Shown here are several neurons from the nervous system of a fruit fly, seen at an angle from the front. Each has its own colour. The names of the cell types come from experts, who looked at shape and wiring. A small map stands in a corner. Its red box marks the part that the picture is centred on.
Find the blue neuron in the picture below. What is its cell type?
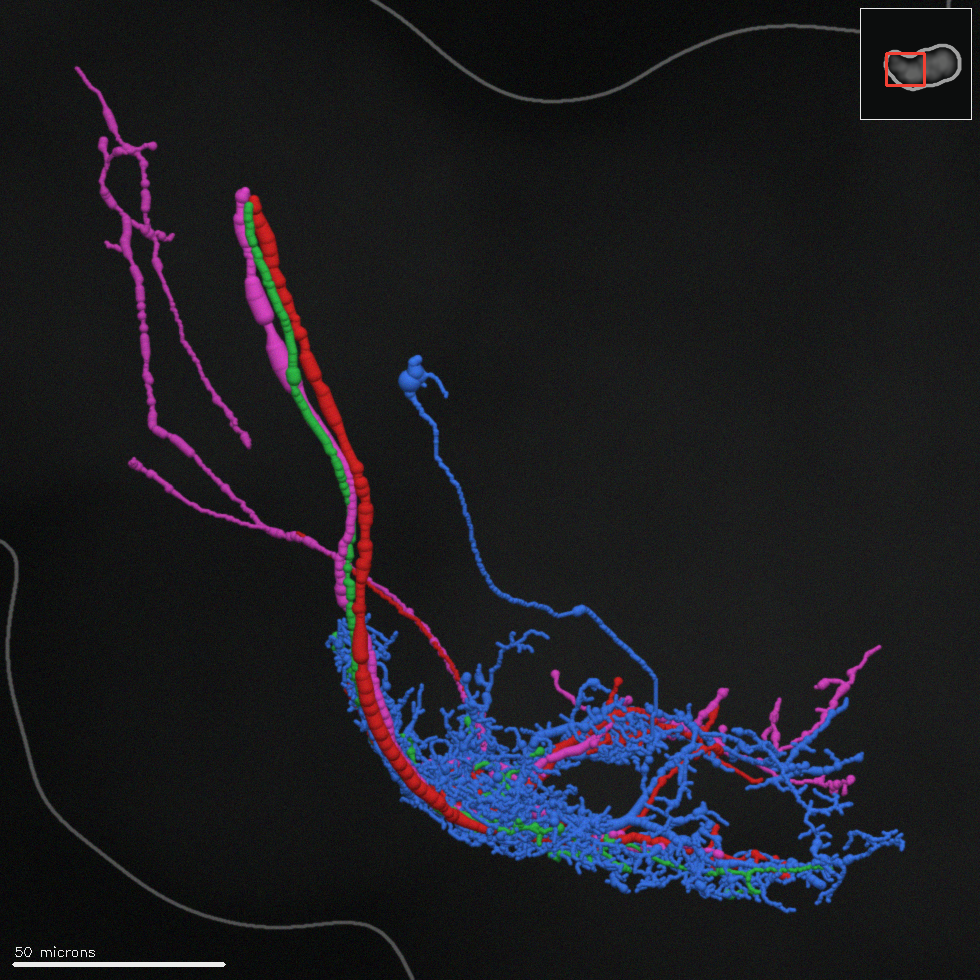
IN23B005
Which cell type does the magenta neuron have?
SNta13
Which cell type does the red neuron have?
SNta10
